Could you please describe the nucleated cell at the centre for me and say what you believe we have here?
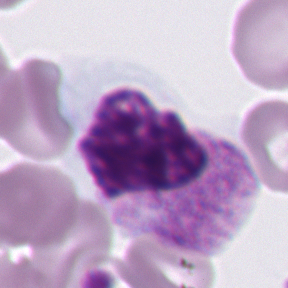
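Off-centre toward the upper left lies the nucleus, a single irregular mass with a lumpy, knobbed edge instead of separate lobes. Its chromatin is dark purple and coarsely clumped, with small paler gaps between the clumps. At the upper left, a pale, faintly bluish, granule-free zone borders the cell. The cell is a segmented neutrophil.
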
